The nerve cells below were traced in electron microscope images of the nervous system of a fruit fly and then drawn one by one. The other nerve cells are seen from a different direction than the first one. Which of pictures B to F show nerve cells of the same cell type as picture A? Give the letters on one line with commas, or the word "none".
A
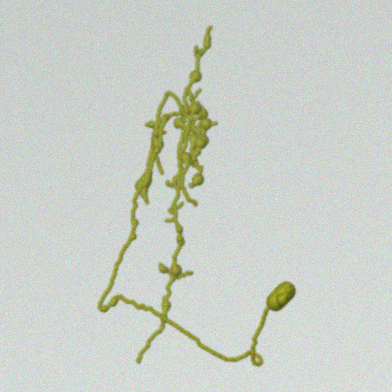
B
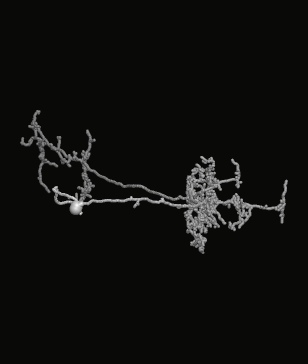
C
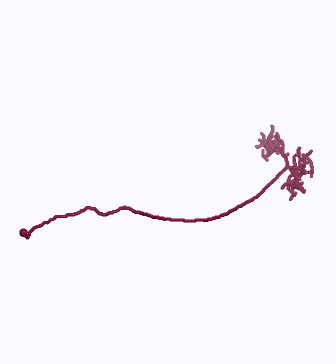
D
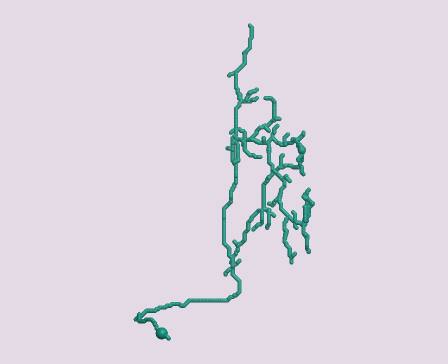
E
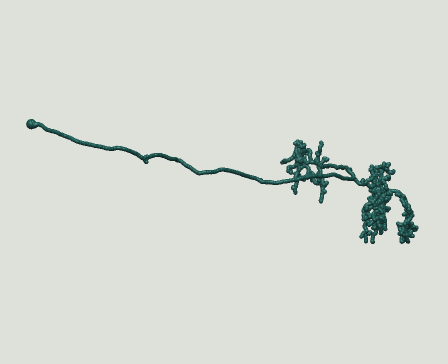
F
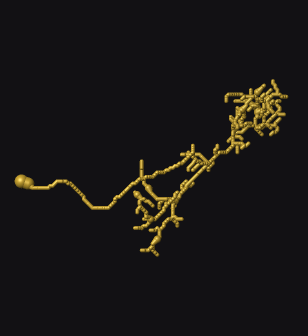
D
